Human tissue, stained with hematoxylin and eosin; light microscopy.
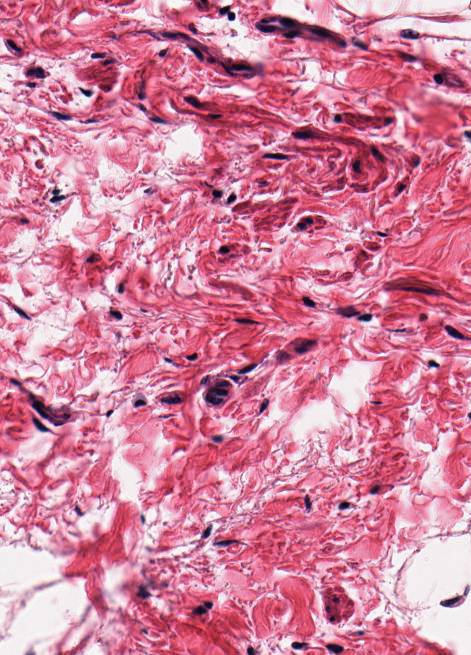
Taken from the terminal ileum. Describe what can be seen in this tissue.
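Whole field: wavy collagen bundles in many different directions. Bundles strongly pink with eosin. Nuclei sparse, scattered singly among bundles. Most small, dark, elongated or spindle-shaped.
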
